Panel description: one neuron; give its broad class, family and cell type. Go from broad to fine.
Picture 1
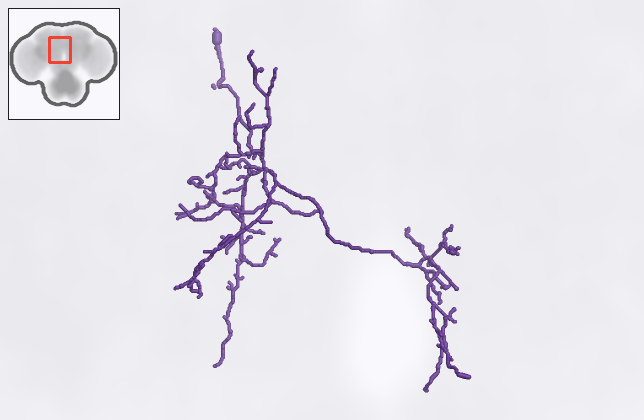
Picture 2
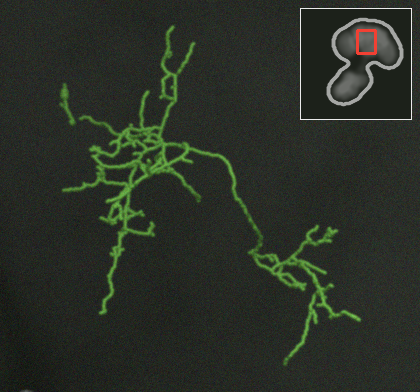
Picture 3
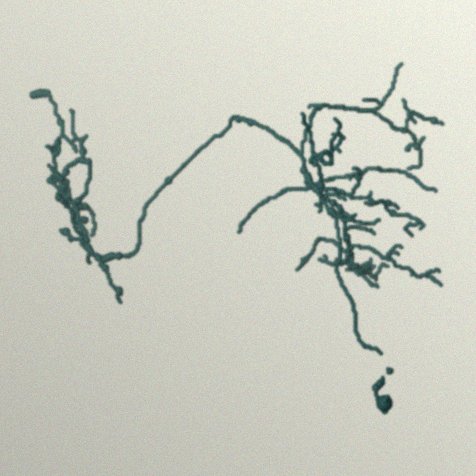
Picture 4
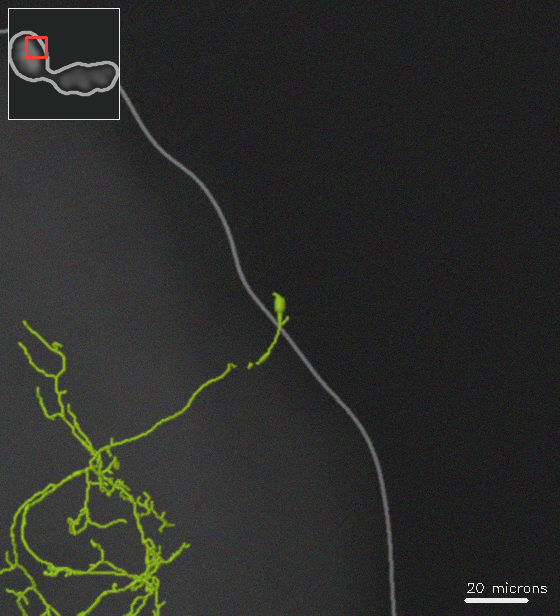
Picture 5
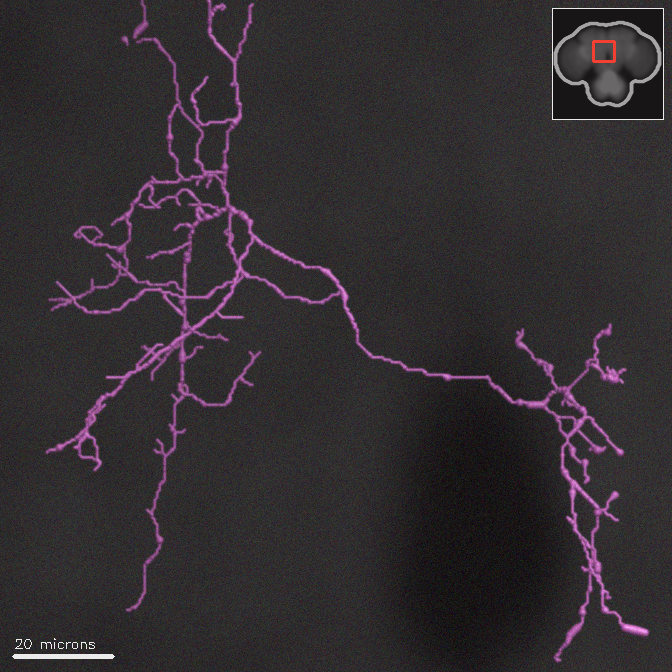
central-brain intrinsic neuron; hemilineage DM6_central1; PS260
